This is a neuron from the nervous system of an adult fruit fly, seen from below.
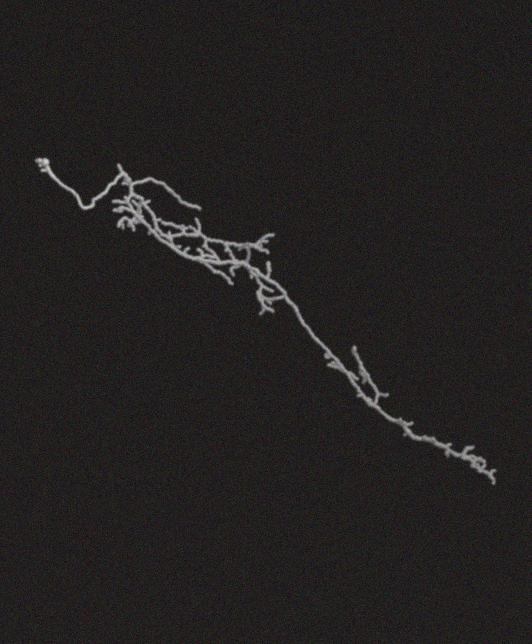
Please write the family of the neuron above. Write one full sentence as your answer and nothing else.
By family, this neuron is grouped as hemilineage 16B.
